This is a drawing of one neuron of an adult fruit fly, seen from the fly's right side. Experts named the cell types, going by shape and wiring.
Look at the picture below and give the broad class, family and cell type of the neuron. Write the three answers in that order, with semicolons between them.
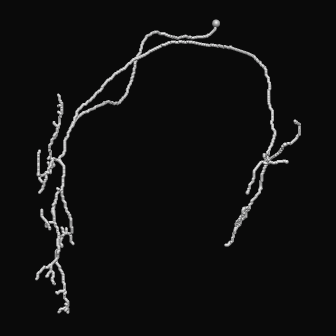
central-brain intrinsic neuron; hemilineage SLPa&l1_lateral; PLP044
